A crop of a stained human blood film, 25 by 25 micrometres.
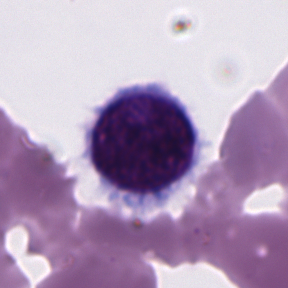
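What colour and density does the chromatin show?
It is dense and stains deep purple.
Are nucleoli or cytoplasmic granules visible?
Neither is visible.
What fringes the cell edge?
Fine, ragged projections, most visibly along the lower side.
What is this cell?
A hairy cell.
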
